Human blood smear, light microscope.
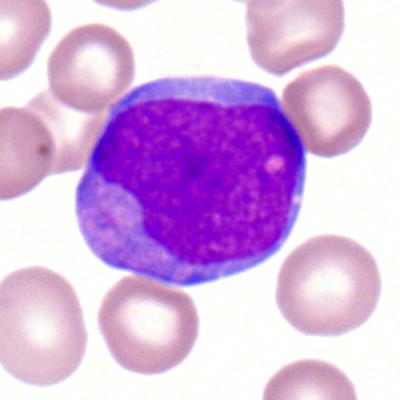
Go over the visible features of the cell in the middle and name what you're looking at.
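The outline looks smooth, with no surface projections. Cytoplasm is widest at the lower left, bulging against a shallow nuclear notch and holding fine purplish granules. I can see a small pale pink spot in the right part of the nucleus. It is a myeloblast.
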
